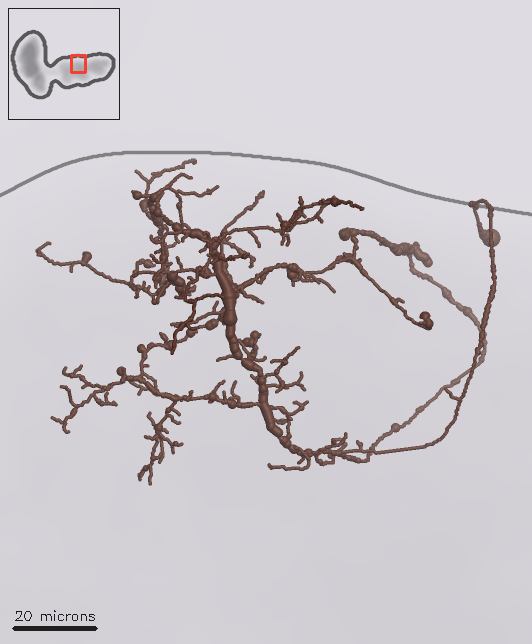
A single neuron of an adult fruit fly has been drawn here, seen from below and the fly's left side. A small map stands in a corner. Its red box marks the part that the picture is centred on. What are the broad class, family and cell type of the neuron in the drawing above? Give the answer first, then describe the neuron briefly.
Its broad class is nerve-cord intrinsic neuron. The family is hemilineage 11A. The cell type is IN11A019. It lies in the nerve cord. From left to right in the picture it spans about 110 microns.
